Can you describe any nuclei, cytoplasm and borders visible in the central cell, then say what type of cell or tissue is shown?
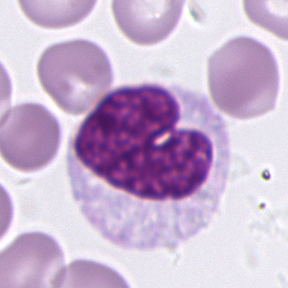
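The nucleus is kidney-shaped, with a notch on its upper right side. Its chromatin is dark purple and patchy, dotted with lighter spots. The cytoplasm is a pale greyish lilac and finely textured, without coarse coloured granules. This is a band neutrophil.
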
